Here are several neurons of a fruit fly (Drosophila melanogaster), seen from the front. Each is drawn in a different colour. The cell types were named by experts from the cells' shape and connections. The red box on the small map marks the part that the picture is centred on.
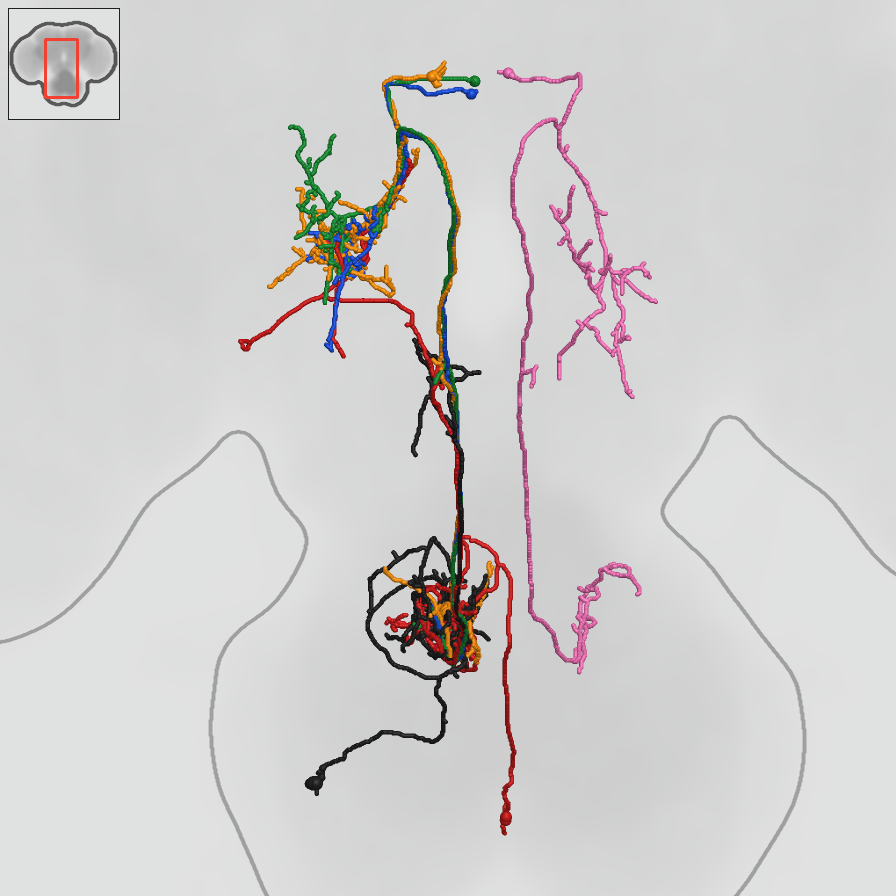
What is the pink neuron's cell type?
DNpe057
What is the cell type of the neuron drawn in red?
AN02A022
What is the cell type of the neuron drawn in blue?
DNpe008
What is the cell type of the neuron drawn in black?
ANXXX171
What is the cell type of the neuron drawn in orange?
DNp17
